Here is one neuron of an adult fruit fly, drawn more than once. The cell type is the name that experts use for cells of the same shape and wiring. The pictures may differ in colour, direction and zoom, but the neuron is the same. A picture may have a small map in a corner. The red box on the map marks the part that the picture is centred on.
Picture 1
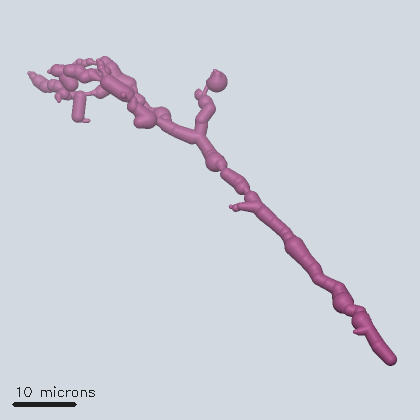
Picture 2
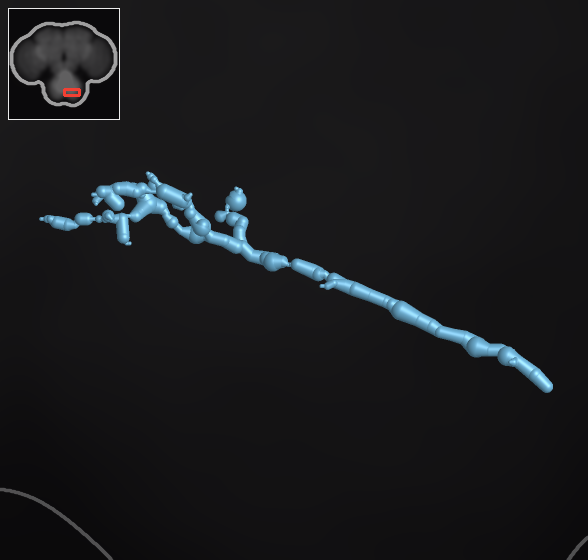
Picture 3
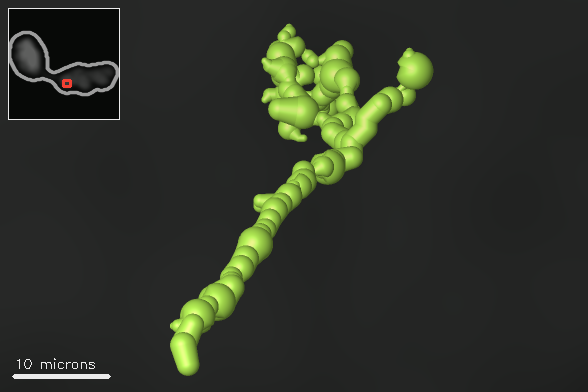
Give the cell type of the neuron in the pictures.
SNpp60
